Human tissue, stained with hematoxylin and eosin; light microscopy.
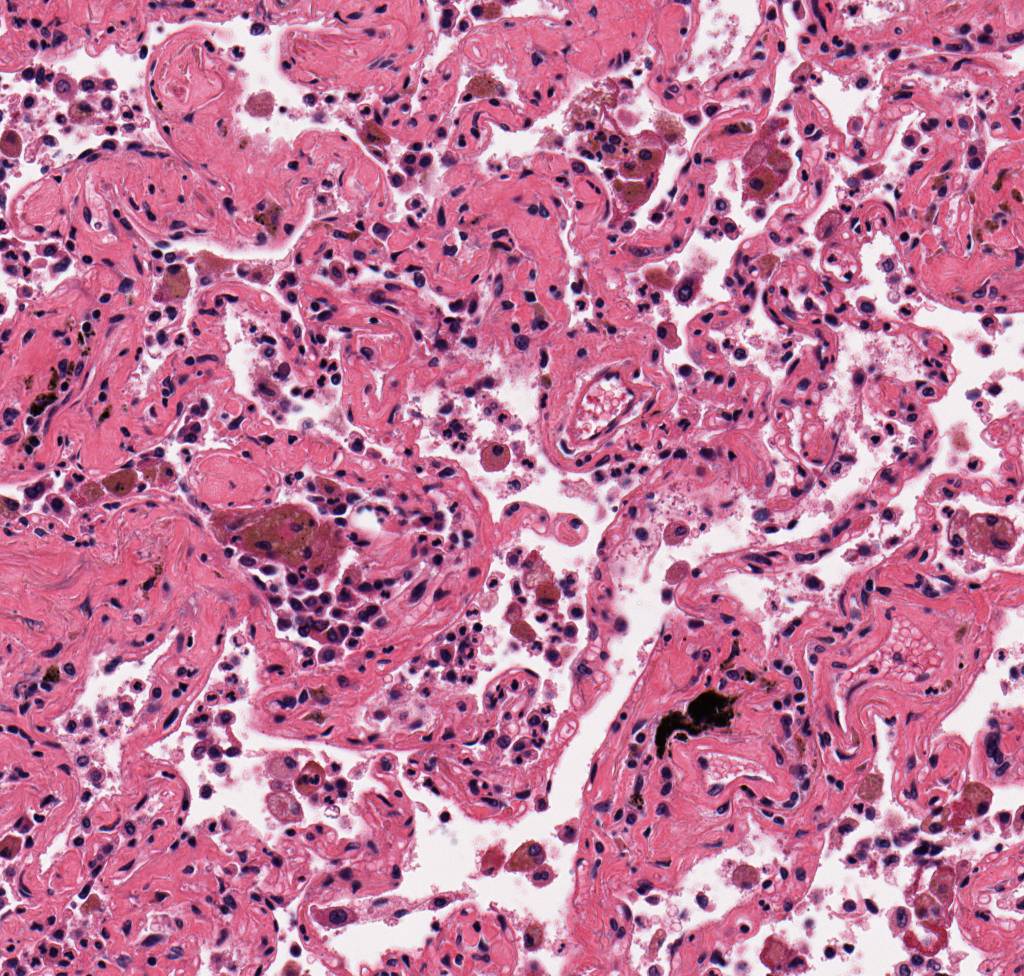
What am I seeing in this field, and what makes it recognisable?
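What you see here is alveolus. Notice the many rounded macrophages lying free in the spaces, their abundant cytoplasm holding golden-brown granular pigment.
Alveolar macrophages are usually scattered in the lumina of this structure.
The septa are widened by dense eosinophilic collagen with scattered spindle-shaped nuclei, and a dense black pigment deposit sits in one septum in the lower centre-right.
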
